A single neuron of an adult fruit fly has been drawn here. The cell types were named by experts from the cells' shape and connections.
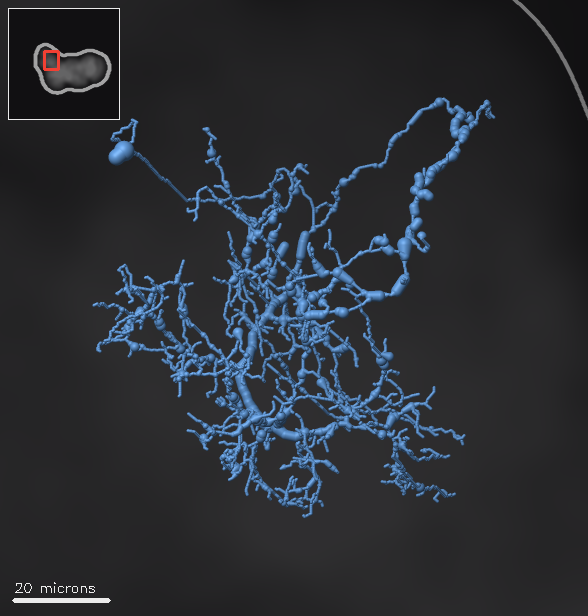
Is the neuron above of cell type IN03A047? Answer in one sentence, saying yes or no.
No, this neuron does not belong to cell type IN03A047; it belongs to another.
